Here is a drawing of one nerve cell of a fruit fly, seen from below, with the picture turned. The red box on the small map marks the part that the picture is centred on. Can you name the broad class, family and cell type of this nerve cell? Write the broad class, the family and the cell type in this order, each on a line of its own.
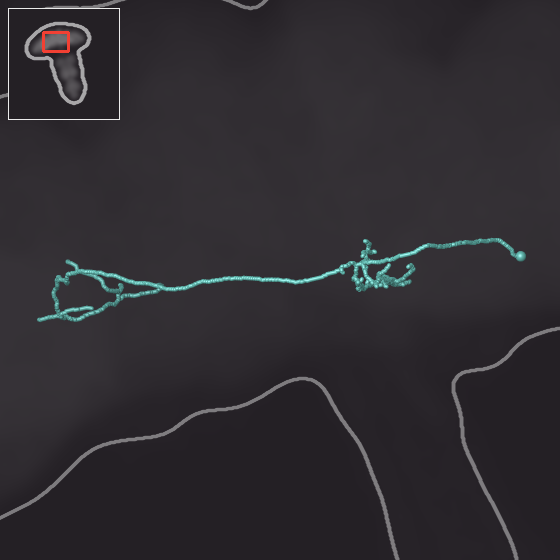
central-brain intrinsic neuron
hemilineage LB19
GNG418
